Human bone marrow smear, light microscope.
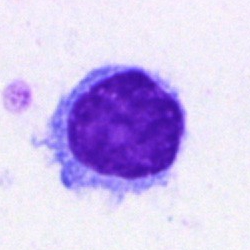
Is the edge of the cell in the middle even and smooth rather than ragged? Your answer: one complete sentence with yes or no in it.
No, projections, blebs or tags, or a frayed edge, break the outline of this cell.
